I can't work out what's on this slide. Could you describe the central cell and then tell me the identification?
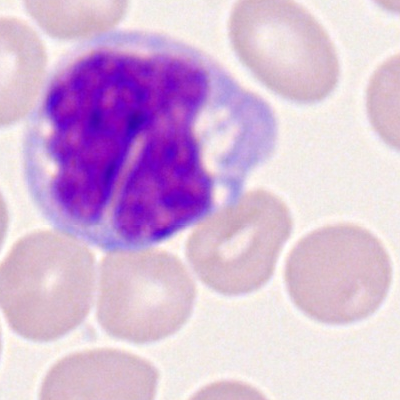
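Starting with the outline, it is roughly round, with a rounded bulge on the right side. Next comes the chromatin, dark purple and coarsely clumped, with paler patches between the clumps. In the cytoplasm no distinct granules can be made out, but small clear pale spots lie along the right edge of the nucleus. Last, the name: monocyte.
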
